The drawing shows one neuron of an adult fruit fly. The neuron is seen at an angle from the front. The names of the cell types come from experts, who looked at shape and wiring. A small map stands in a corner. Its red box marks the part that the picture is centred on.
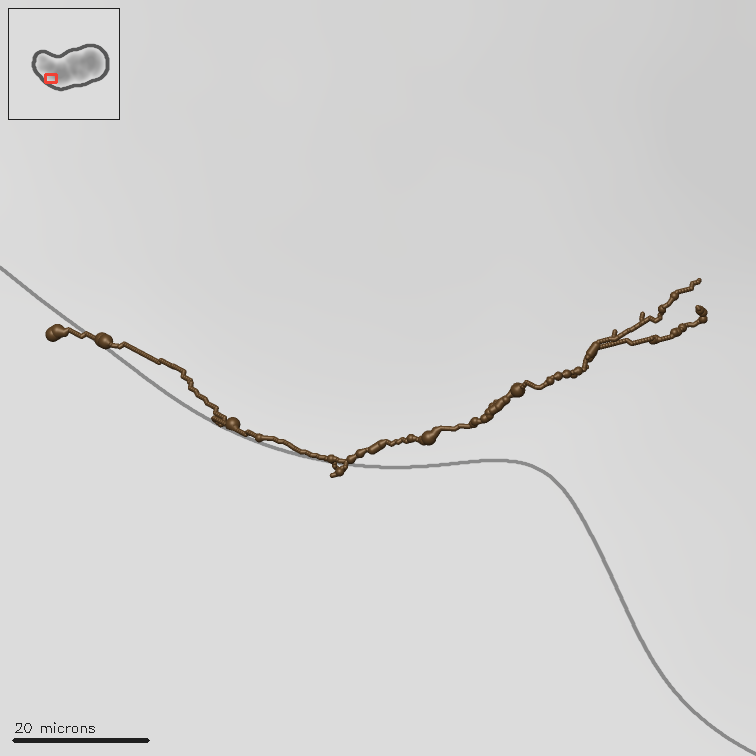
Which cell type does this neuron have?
SNta41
